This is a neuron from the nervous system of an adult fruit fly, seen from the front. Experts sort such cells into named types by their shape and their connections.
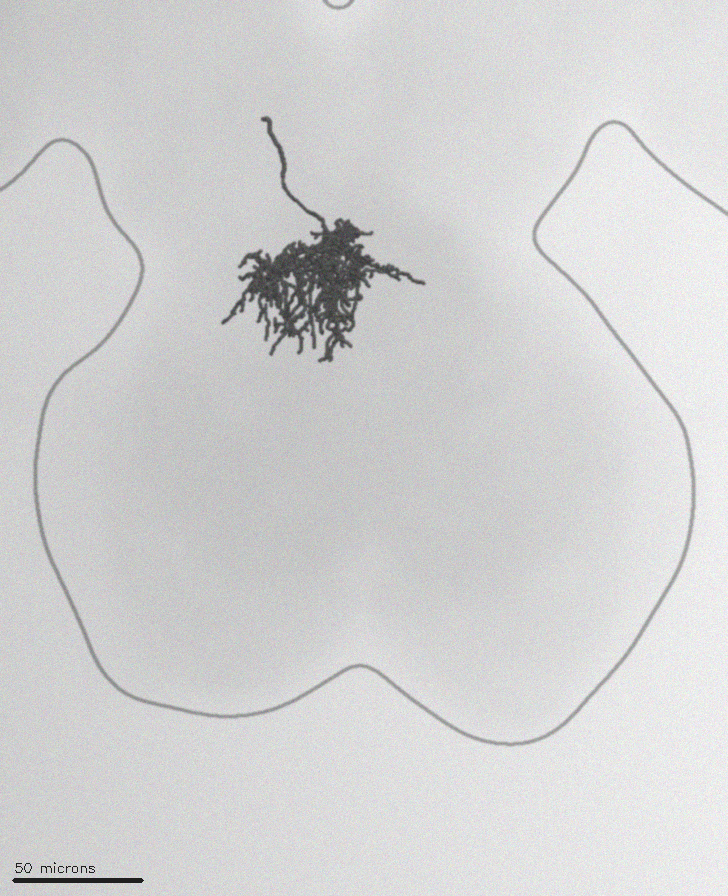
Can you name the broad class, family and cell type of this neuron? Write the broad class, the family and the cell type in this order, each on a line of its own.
motor neuron of the nerve cord
hemilineage 03B
MNad35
